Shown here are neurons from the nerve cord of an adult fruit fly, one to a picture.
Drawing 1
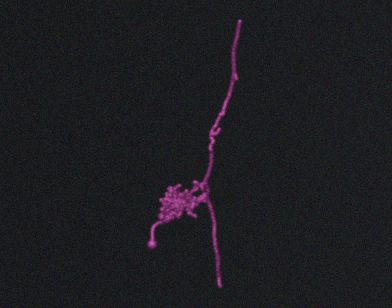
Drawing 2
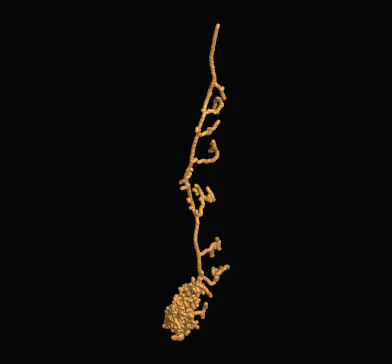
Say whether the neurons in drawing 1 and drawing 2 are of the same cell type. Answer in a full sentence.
They are of different cell types.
